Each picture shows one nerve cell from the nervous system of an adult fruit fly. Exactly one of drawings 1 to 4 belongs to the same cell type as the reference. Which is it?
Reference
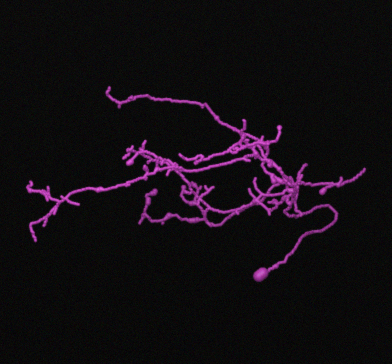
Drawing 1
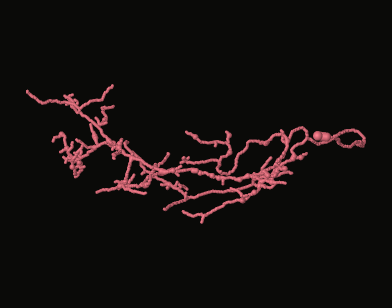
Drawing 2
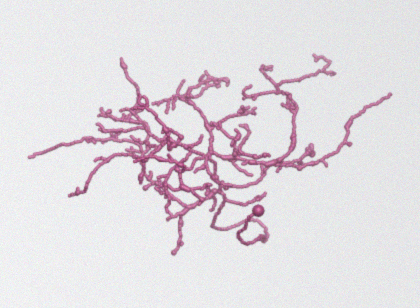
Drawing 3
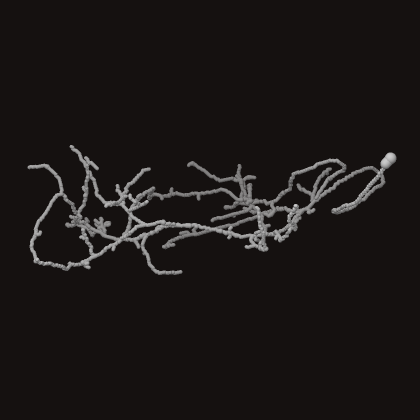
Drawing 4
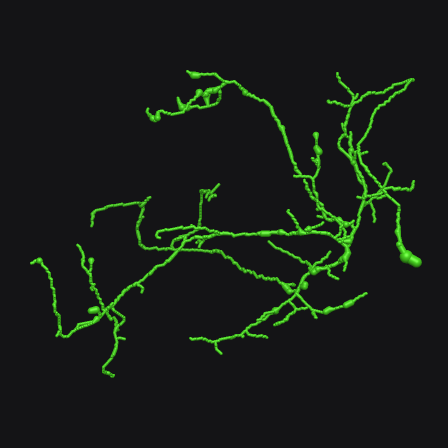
4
